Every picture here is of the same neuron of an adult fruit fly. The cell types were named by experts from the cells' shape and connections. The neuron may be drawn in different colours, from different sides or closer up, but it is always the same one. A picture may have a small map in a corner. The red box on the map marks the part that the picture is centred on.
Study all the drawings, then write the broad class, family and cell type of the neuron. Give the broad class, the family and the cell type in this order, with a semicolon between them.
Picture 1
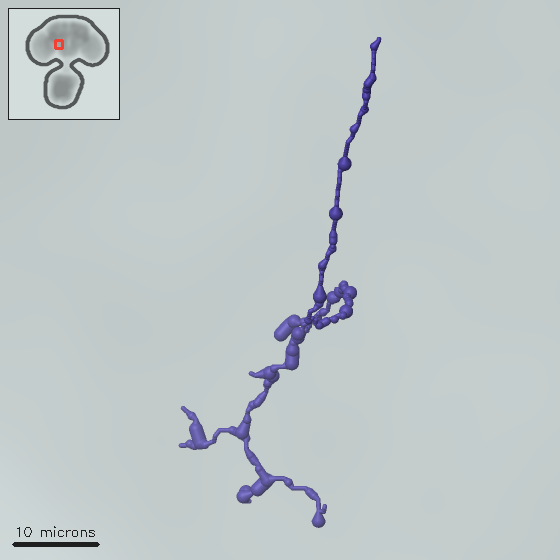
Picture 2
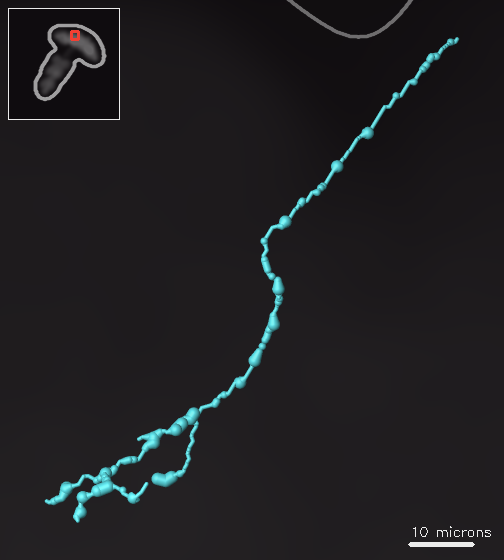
sensory neuron entering the brain; class mechanosensory; JO-B4_a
